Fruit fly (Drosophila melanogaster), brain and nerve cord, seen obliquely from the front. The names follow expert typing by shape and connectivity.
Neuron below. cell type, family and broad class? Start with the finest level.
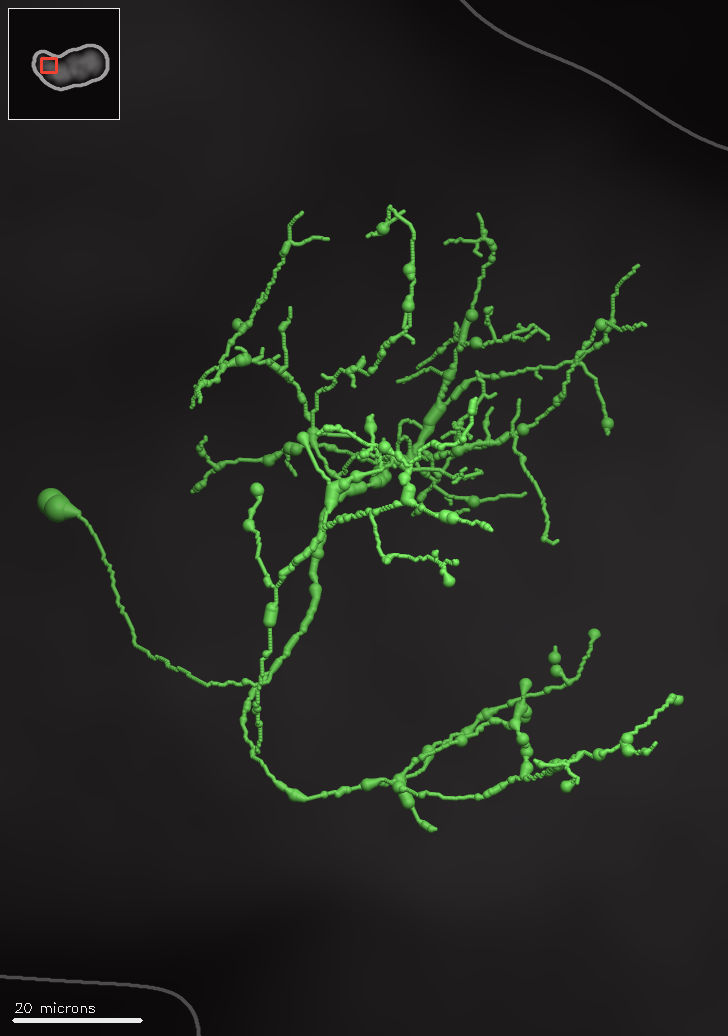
IN01B027_b; hemilineage 01B; nerve-cord intrinsic neuron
